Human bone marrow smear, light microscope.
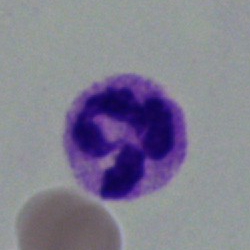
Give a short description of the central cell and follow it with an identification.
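The outline of the cell is round and smooth. Its nucleus is divided into several separate lobes set around the centre of the cell, and no nucleoli can be made out. Fine, faint lilac granules lie in the cytoplasm. The cell is a segmented neutrophil.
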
